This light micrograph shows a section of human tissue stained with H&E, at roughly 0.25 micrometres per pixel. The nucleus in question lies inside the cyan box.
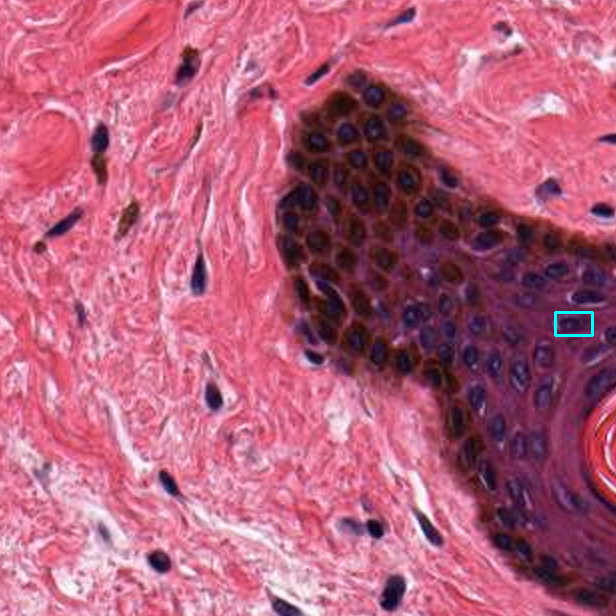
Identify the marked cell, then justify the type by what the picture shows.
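This is a keratinocyte. The nucleus is oval and elongated, lying roughly horizontal, and stains dark purple. The nucleus is about the same size as the neighbouring nuclei, which show similar pale rims. The cytoplasm is purplish-pink, and the cell's outline is not sharply drawn, merging with the cells beside it.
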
